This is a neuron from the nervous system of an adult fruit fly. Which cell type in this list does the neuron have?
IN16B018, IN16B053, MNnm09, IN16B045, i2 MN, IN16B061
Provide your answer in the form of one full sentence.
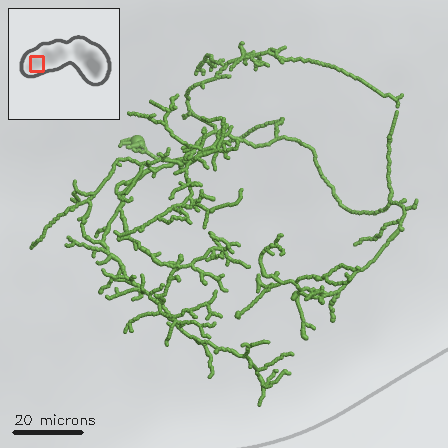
So far as cell type goes, this neuron is IN16B053.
